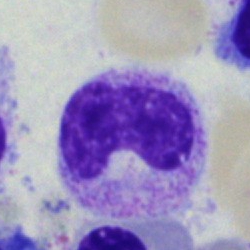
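Metamyelocyte sitting in the middle of the smear: you'll notice its round, smooth outline straight away. The nucleus is kidney-shaped, with the indentation on its lower side, and the cytoplasm is at its widest just beneath that indentation. Look closely and you'll find fine pink-violet granules scattered all through the cytoplasm.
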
